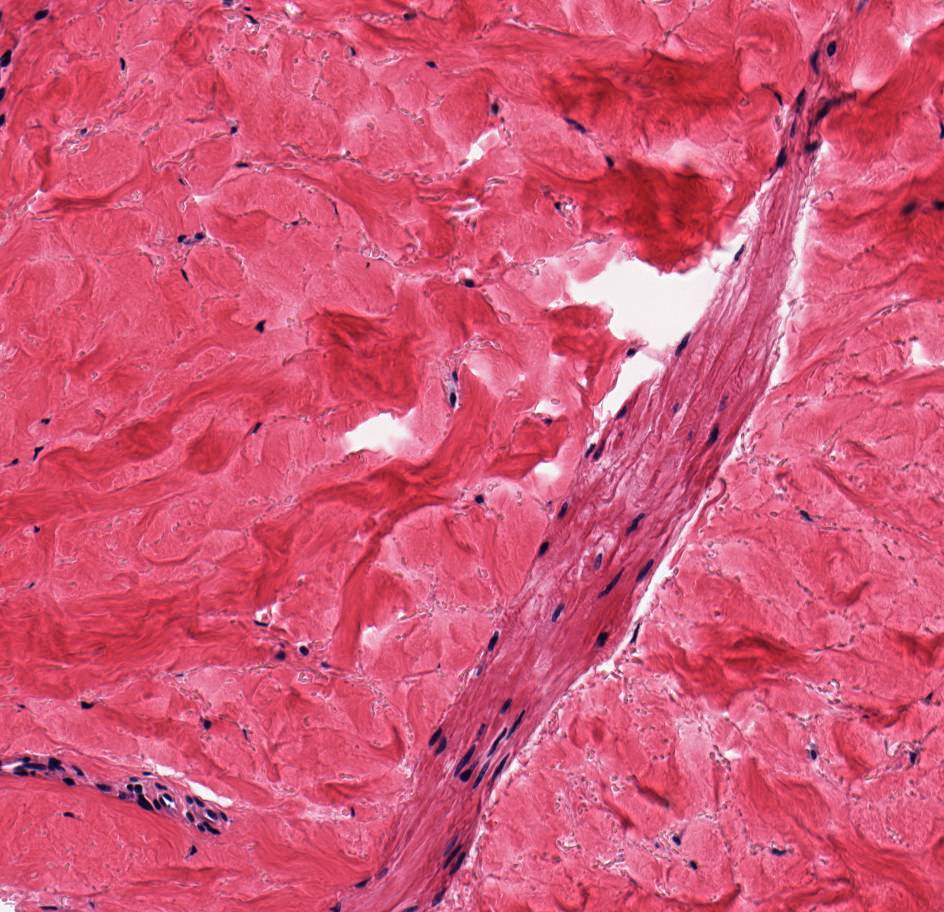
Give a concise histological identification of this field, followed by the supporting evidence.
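This field shows dermis. Scattered through the collagen are small, dark, spindle-shaped nuclei.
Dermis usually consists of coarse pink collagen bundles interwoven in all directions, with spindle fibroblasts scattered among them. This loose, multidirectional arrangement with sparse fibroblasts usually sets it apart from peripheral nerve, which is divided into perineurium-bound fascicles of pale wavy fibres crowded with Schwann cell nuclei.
A diagonal band holds more elongated nuclei than the collagen around it, and a small cluster of crowded dark nuclei lies at the lower left edge. No epithelium, glands or fat cells appear anywhere.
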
